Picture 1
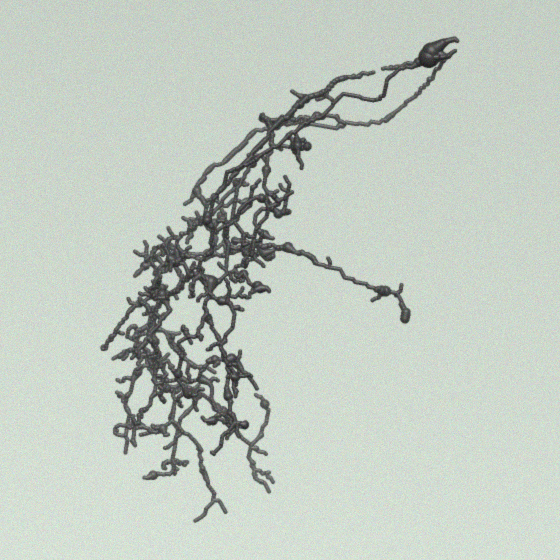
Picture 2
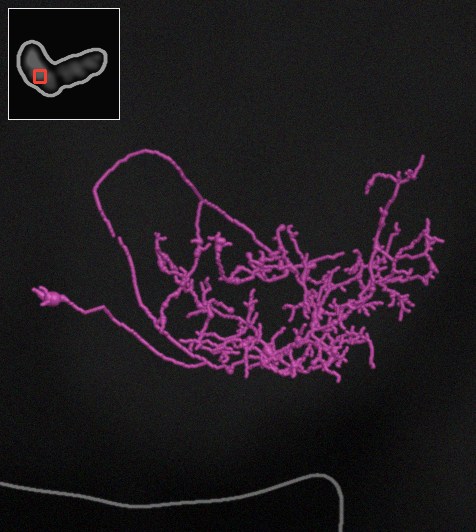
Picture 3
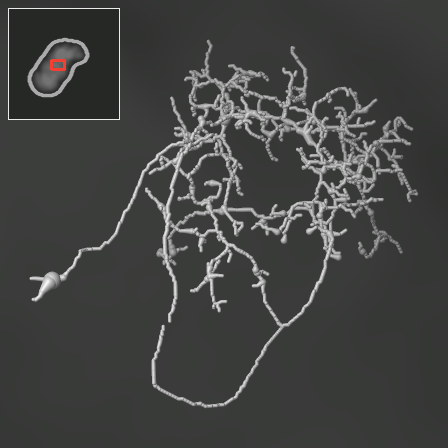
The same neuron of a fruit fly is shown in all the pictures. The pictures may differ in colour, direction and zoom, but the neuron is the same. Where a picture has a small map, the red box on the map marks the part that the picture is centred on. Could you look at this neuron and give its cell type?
AVLP415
